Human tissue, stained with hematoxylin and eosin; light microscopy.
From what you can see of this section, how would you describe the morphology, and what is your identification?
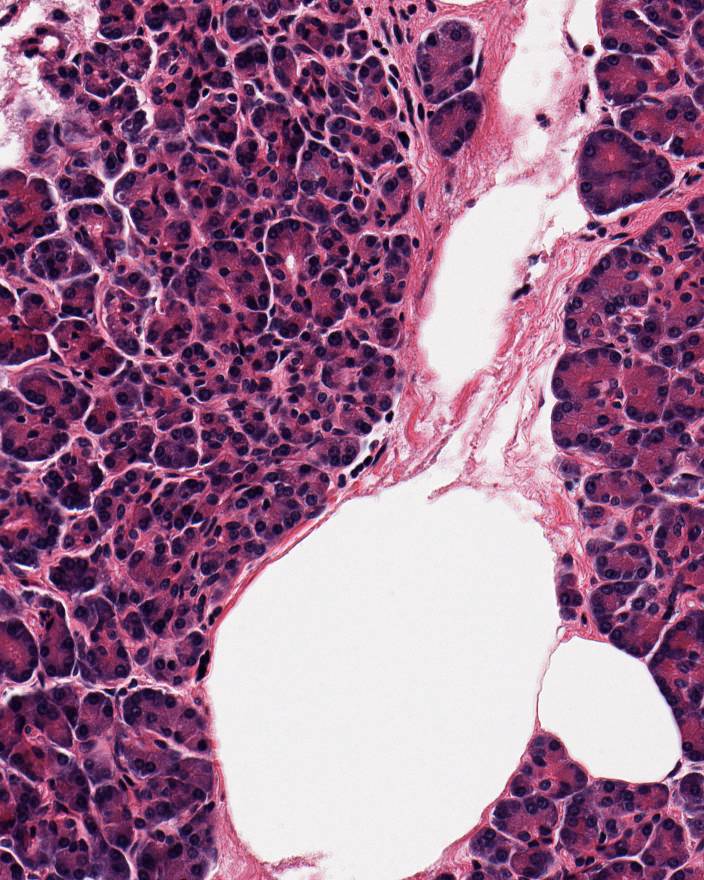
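Notice the lobules: small rounded acini of pyramidal cells around an inconspicuous central lumen. Each cell has one round, dark nucleus toward its base. Cytoplasm is pink-red apically, purple basally, best on the right. A septum of loose, wavy pink collagen separates lobules. This is pancreas.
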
